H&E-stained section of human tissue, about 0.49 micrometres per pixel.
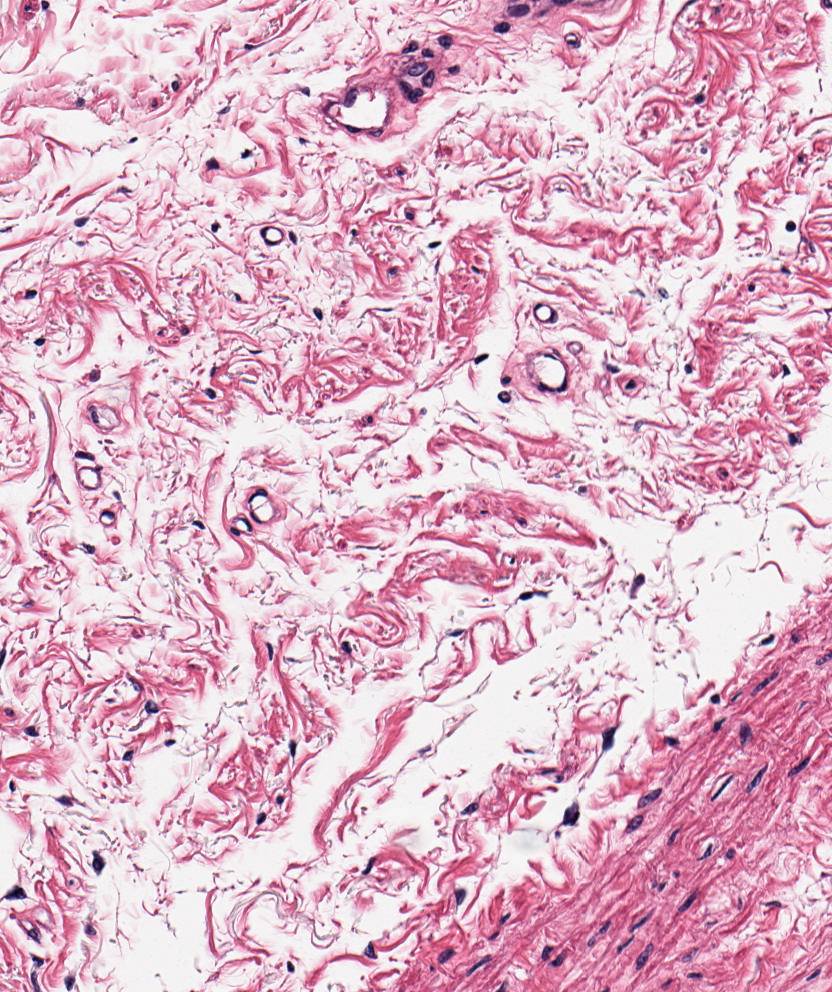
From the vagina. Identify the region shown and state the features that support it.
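Shown here is loose connective tissue. Its wavy pink collagen bundles are parted by pale spaces, and small vessels with round open lumina lie in the upper and middle stroma.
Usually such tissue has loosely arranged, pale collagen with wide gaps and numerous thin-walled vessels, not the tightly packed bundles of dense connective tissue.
A smooth muscle band occupies the lower right corner.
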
